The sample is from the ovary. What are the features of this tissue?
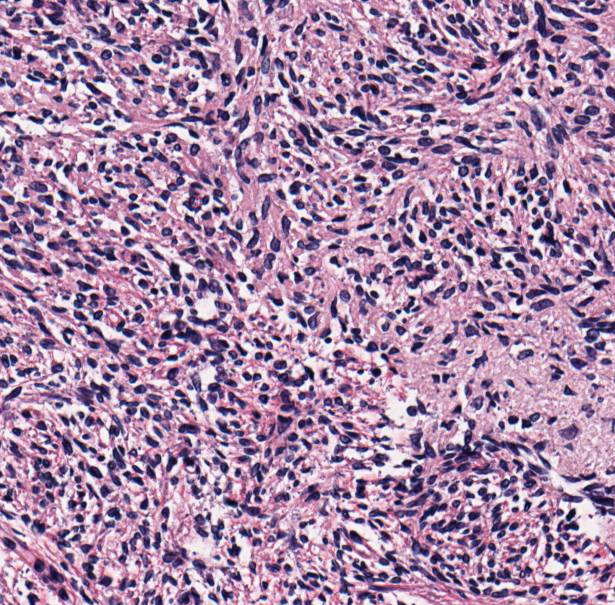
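Spindle cells in short fascicles, running in varying, intersecting directions. Nuclei dark-staining, oval to elongated. Cytoplasm scant, pale pink; cell borders indistinct. No fat cells seen.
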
